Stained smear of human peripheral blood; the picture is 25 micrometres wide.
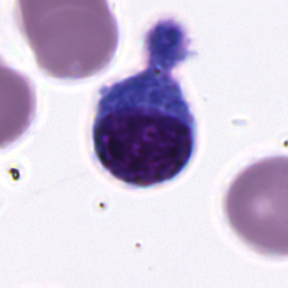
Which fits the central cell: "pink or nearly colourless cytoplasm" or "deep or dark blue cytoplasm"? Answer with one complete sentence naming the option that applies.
For this cell, the cytoplasm is strongly blue in colour.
